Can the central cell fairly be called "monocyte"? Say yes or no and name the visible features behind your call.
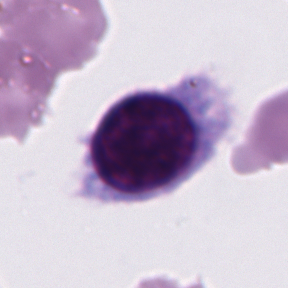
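Look along the edge of the cell: its border is ragged, with fine hair-like projections.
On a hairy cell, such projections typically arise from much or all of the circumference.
So the border goes with hairy cell. Now the nucleus, which is round to slightly oval with a smooth outline and no indentation.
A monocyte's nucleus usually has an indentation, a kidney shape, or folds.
This smooth, unindented nucleus therefore speaks against monocyte. Next, see that no vacuoles are visible in the cytoplasm.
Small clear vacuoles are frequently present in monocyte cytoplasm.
Their absence is a second point against monocyte. The rest you can simply note: the chromatin is dark purple and dense with a faintly mottled, clumped texture, the cytoplasm has no coarse granules, the nucleus fills about 60% of the cell's area, and red cells lie nearby at the upper left and right without touching the cell. Putting it together, this is a hairy cell, not a monocyte.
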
